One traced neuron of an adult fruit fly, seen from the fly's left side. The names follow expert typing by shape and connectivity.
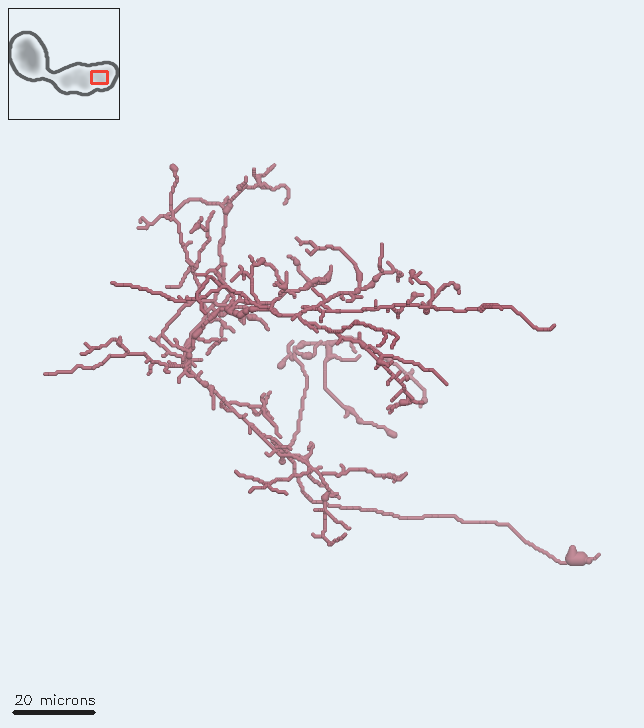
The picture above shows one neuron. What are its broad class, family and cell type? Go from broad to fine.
nerve-cord intrinsic neuron; hemilineage 16B; IN16B105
